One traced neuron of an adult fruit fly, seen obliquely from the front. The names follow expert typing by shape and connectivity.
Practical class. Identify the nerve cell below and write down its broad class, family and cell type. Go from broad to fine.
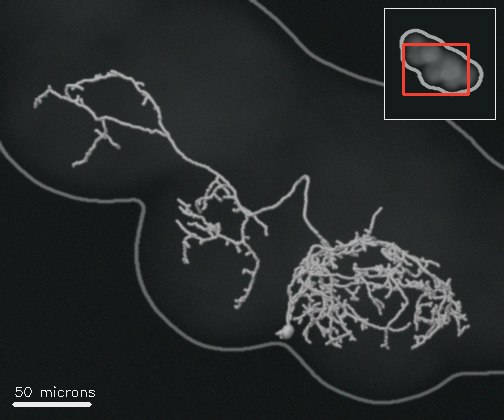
nerve-cord intrinsic neuron; hemilineage 12A; IN12A011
